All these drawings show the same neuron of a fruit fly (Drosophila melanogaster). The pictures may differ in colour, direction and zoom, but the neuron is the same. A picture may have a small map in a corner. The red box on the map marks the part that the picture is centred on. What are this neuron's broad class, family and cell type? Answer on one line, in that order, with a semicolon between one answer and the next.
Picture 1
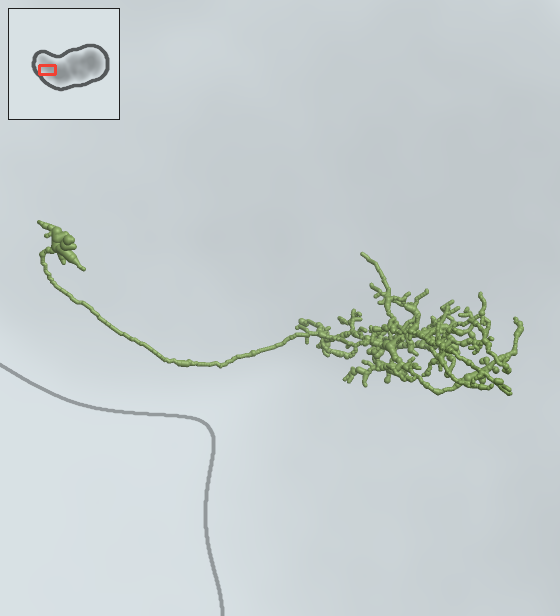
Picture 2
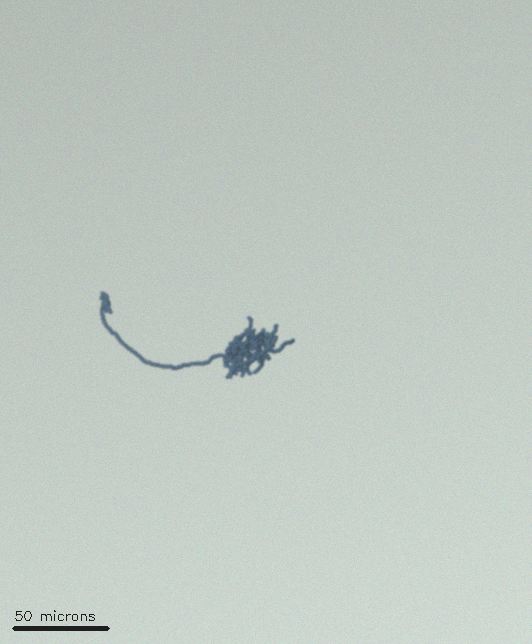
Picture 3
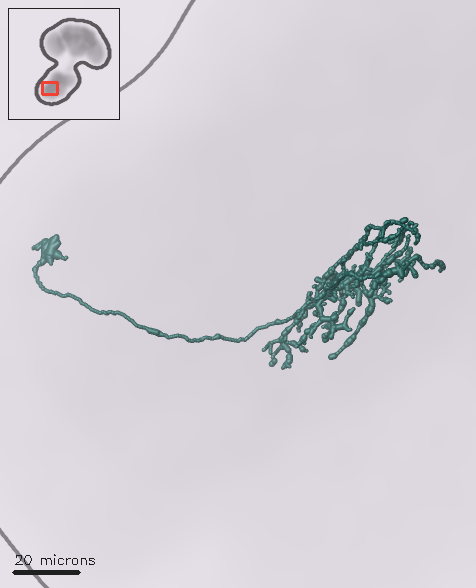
nerve-cord intrinsic neuron; hemilineage 09A; IN09A017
